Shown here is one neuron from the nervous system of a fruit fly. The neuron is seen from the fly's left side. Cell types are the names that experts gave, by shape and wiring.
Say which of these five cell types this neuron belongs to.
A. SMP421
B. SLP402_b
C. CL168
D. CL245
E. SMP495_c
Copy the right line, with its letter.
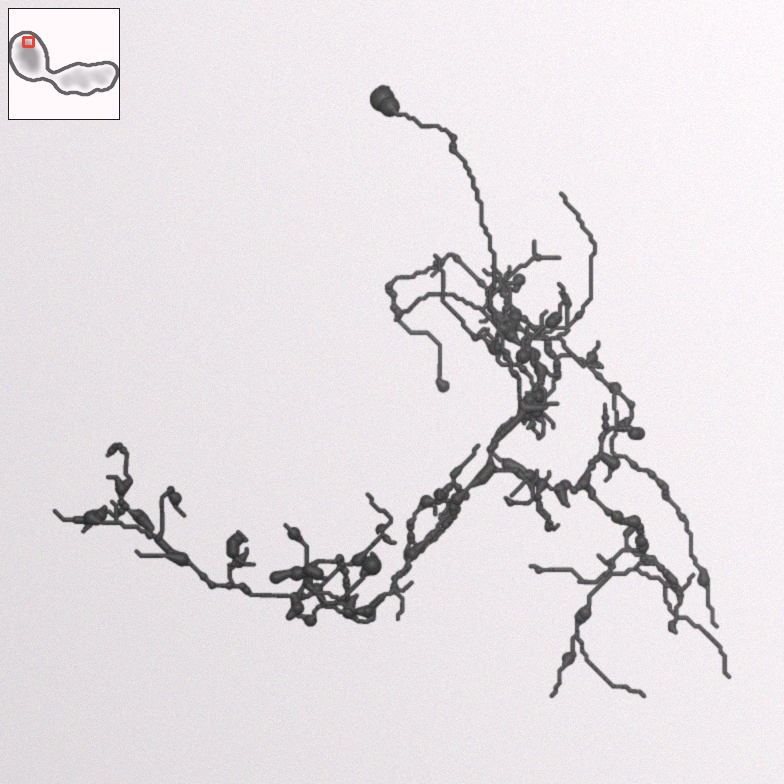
B. SLP402_b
